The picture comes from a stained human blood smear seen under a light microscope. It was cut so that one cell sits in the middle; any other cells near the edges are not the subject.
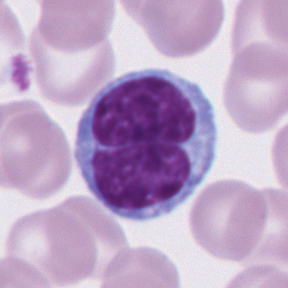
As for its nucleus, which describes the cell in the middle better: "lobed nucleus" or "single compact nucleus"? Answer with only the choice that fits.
Lobed nucleus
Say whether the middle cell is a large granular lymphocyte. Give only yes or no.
no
